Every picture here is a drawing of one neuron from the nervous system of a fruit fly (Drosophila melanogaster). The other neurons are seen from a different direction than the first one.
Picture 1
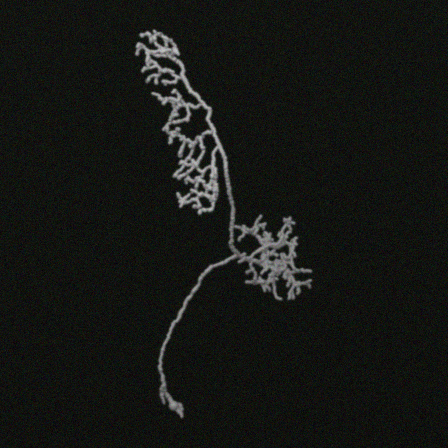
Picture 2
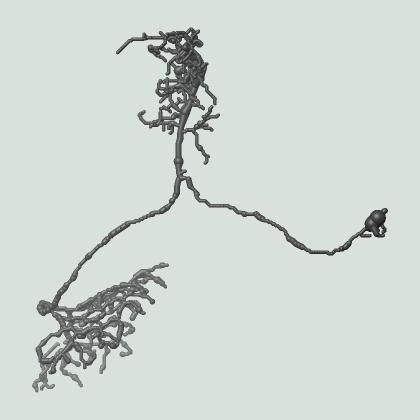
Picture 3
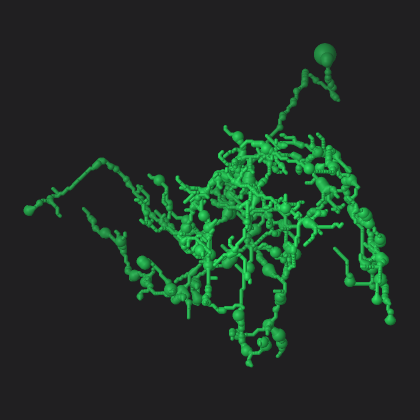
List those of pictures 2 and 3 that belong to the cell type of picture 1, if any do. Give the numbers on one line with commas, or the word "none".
2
